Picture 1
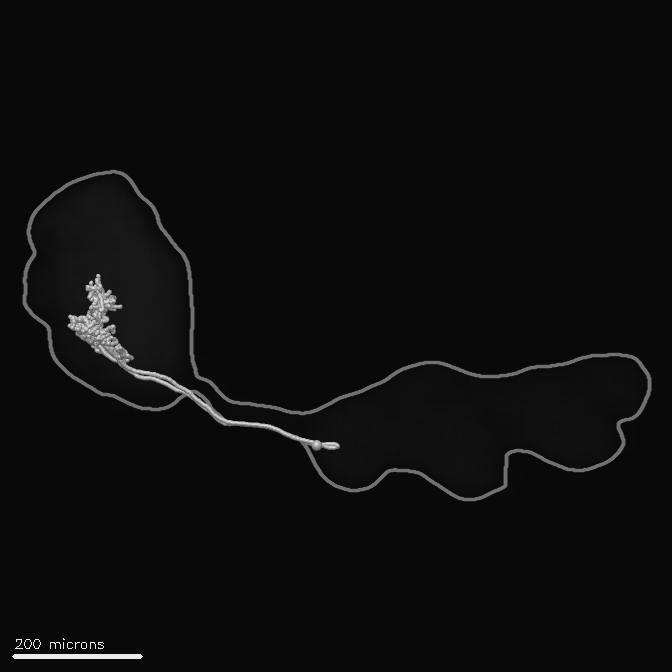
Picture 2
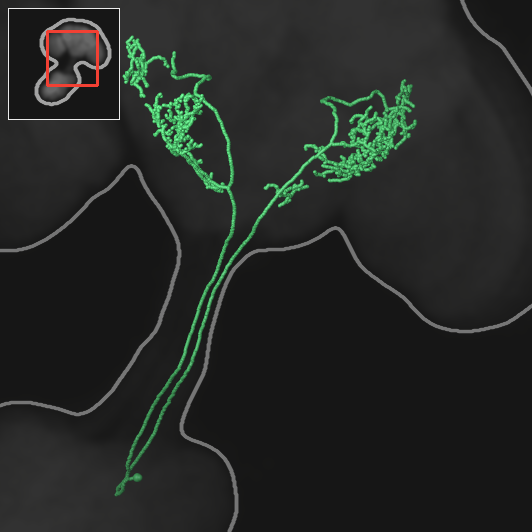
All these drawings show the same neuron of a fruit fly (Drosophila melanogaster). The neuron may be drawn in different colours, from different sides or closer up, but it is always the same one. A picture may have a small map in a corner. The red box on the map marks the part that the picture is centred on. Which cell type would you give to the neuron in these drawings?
AN01A086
